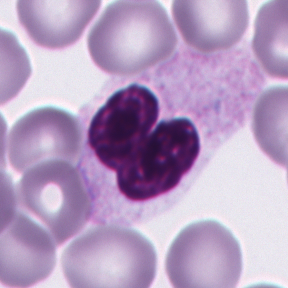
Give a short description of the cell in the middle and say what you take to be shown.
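Fine, evenly scattered pinkish-violet granules fill the cytoplasm, which is widest to the upper right of the nucleus. One nuclear lobe lies to the upper left, the other to the lower right. The outline is irregular rather than round. The cell is a segmented neutrophil.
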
